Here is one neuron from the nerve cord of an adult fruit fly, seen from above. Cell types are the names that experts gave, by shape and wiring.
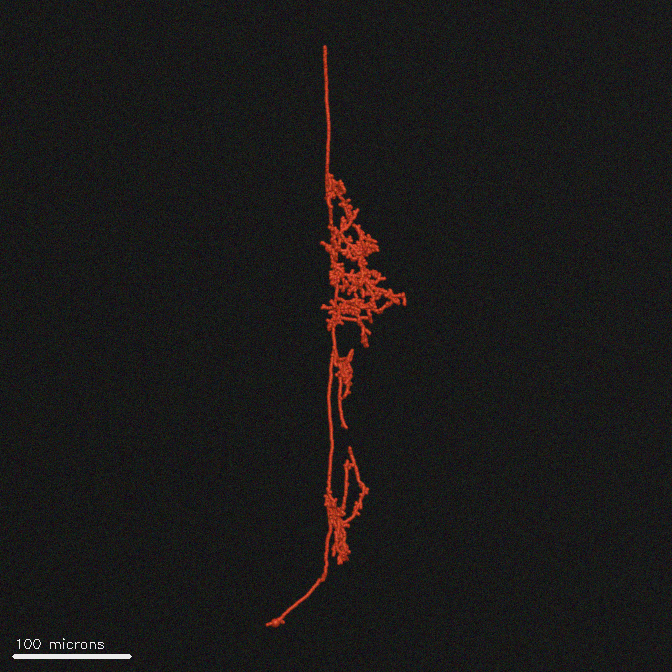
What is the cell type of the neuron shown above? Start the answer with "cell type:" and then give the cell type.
cell type: ANXXX102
